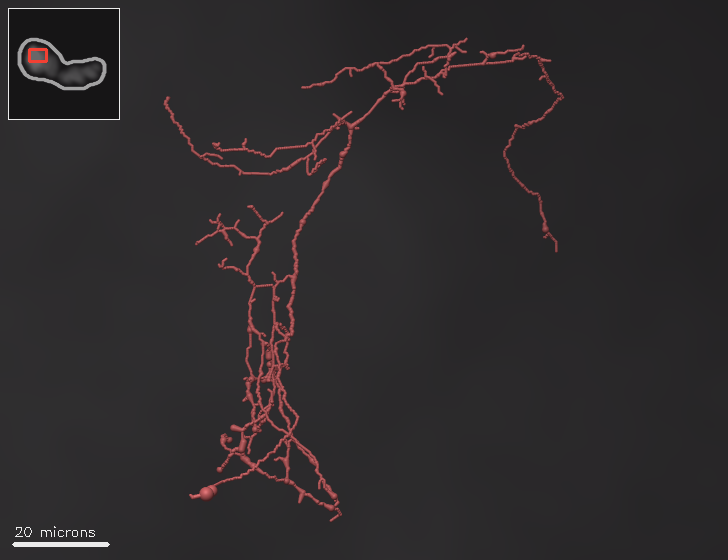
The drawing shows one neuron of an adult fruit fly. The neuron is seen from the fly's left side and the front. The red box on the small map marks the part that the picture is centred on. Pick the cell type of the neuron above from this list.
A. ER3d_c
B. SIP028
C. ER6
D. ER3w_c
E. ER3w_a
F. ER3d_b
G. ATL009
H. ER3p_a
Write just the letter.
G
